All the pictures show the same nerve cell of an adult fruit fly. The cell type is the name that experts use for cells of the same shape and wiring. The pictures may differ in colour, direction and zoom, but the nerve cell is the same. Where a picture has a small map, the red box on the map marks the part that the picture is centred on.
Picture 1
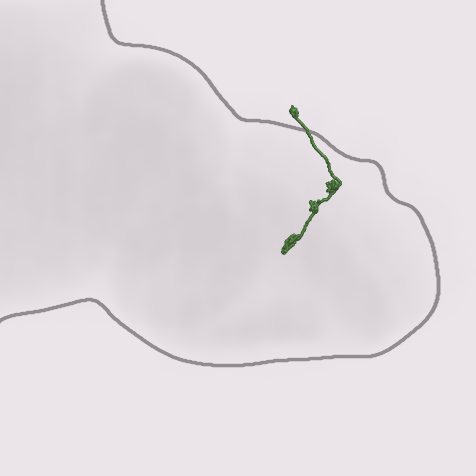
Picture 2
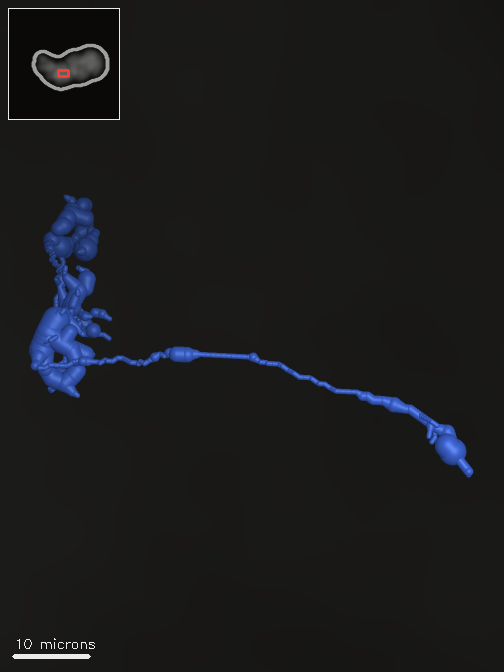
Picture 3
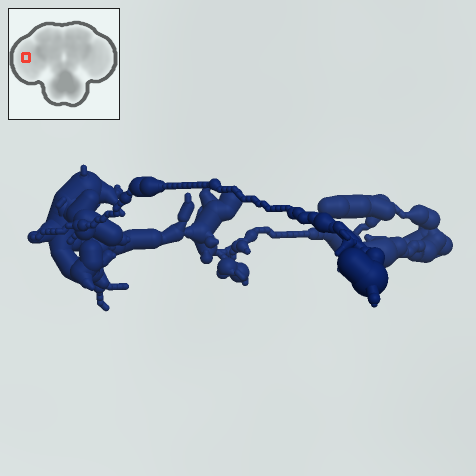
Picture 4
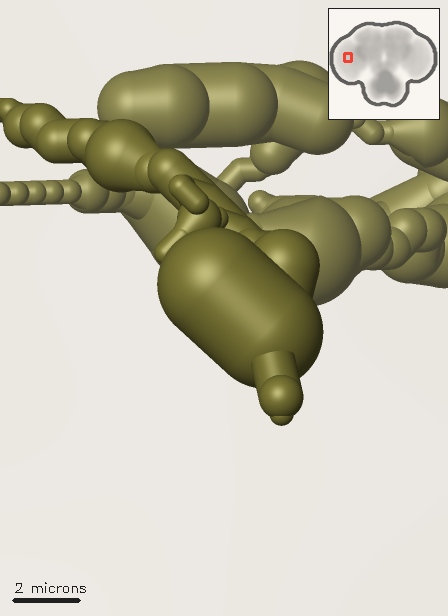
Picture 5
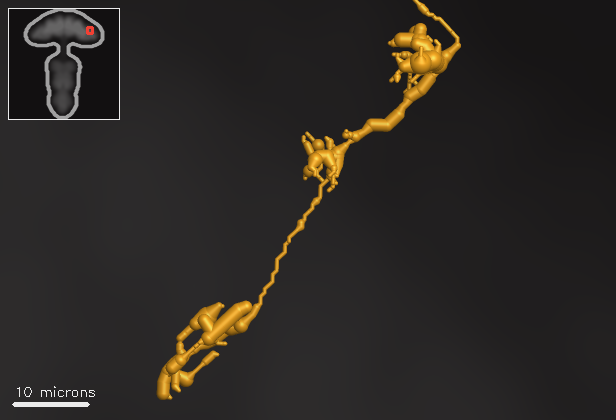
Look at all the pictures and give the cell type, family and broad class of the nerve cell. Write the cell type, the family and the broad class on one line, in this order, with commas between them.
Mi1, Mi, optic-lobe intrinsic neuron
